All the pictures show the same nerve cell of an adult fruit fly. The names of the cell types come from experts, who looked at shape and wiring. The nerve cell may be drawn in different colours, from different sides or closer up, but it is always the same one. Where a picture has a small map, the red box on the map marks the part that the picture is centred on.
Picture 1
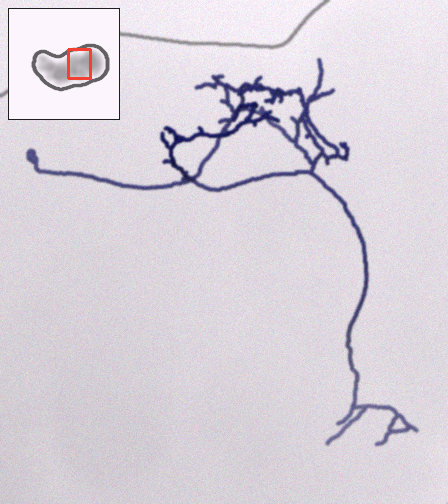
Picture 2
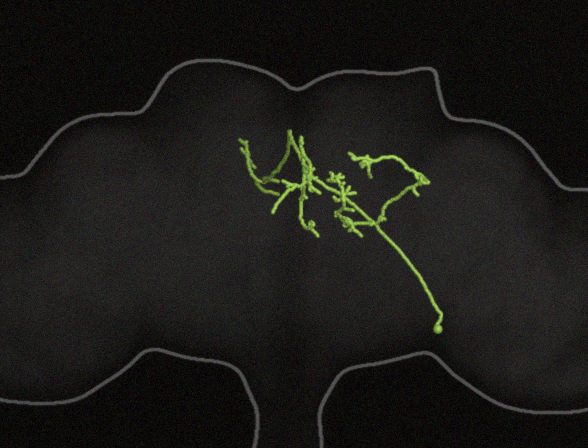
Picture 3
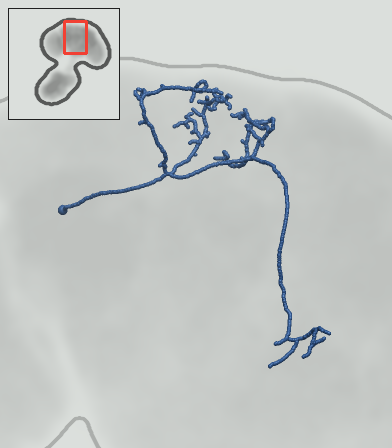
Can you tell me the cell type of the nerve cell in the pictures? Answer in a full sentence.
The cell type is CB4242.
